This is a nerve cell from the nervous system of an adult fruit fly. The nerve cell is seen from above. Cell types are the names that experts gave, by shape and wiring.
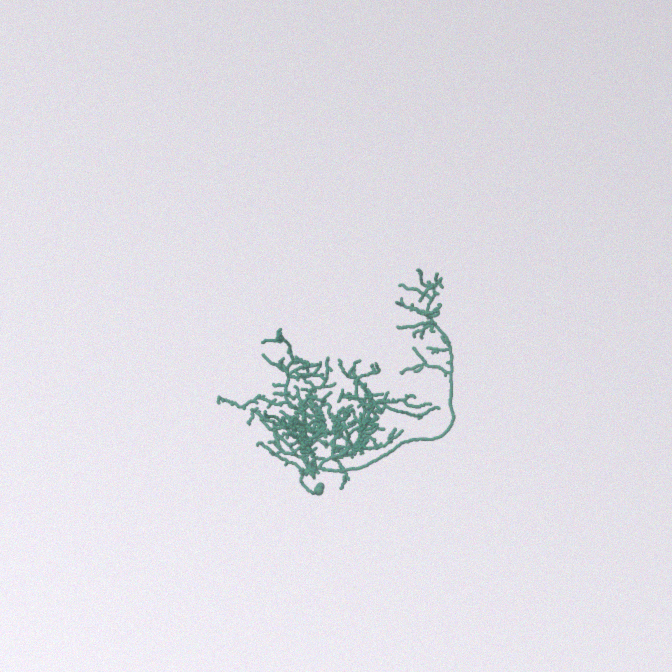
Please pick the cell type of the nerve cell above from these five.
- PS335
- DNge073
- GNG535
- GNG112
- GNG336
GNG112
